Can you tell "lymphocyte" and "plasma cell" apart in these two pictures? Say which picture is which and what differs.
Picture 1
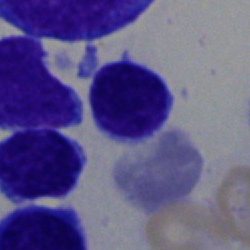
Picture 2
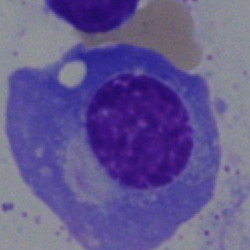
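Picture 1: lymphocyte. Picture 2: plasma cell. The lymphocyte has a smooth, round outline, whereas the plasma cell's outline is irregular, with uneven, wavy edges. Chromatin in the lymphocyte is dense and deep purple throughout. In the plasma cell it is dark purple and clumped, with small paler spots between the clumps.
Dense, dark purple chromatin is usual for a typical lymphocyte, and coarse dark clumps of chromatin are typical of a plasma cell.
The plasma cell has abundant blue cytoplasm, with a paler zone against the lower-left side of the nucleus and a single round clear vacuole in the upper-left part.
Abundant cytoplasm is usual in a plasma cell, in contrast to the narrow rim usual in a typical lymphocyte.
Granules are absent from both: none are visible in the lymphocyte, and the plasma cell's cytoplasm has no distinct purple granules. A pale lavender, faintly stained cell lies just below the lymphocyte.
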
